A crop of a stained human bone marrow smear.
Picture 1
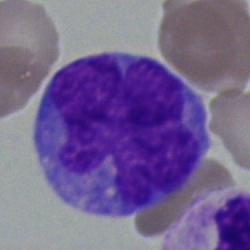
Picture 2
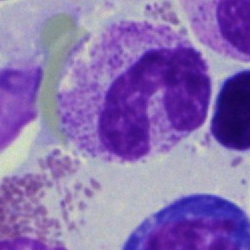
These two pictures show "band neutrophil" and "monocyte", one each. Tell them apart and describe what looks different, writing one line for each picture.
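Picture 1 – monocyte. The nucleus fills most of the cell.
Picture 2 – band neutrophil. The cytoplasm is plentiful and pale pinkish-lilac.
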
